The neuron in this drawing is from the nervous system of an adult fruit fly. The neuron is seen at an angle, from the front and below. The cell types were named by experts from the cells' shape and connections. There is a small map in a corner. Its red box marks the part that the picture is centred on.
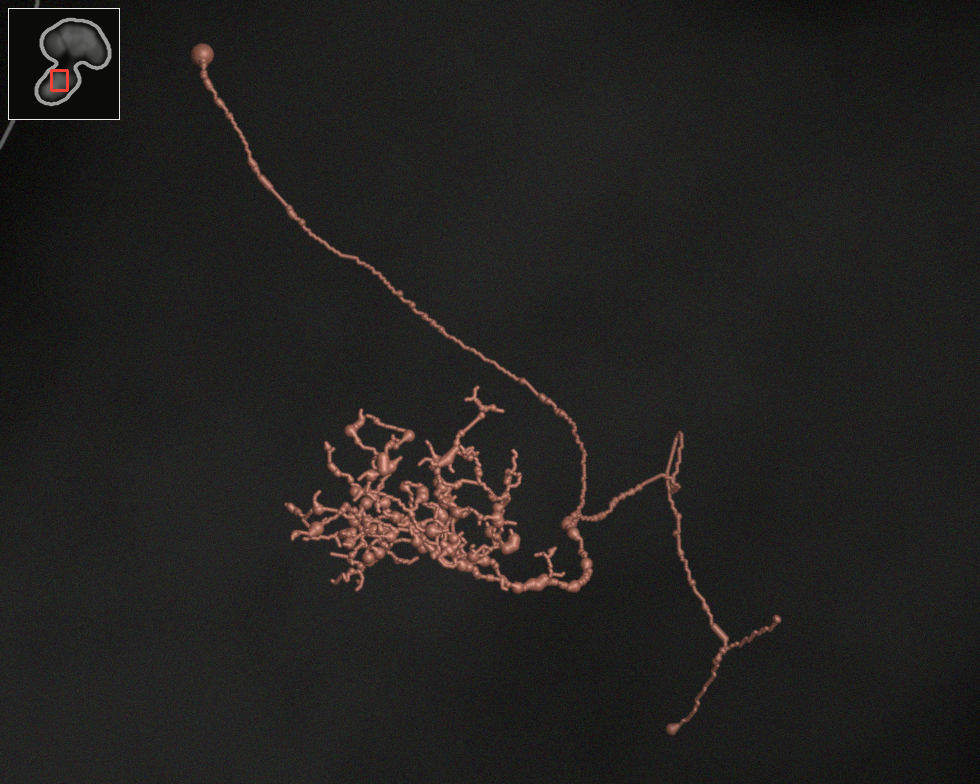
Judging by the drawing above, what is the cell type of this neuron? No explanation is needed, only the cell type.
IN23B081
